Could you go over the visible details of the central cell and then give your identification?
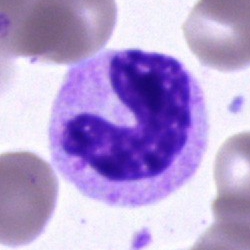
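The outline looks round and smooth. The nucleus forms a thick curved band, and its hollow faces the upper left. Fine pinkish-violet granules are scattered through the cytoplasm, and I find no vacuoles there. So this is a band neutrophil.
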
